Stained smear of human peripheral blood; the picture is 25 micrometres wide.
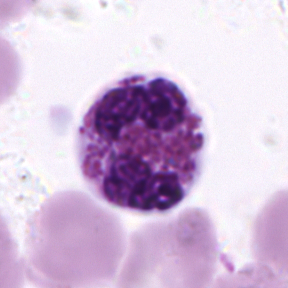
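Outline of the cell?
It is round.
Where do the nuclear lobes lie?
Mainly in the upper and lower parts of the cell.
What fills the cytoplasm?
Coarse reddish-purple granules, crowded together.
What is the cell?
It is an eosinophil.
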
